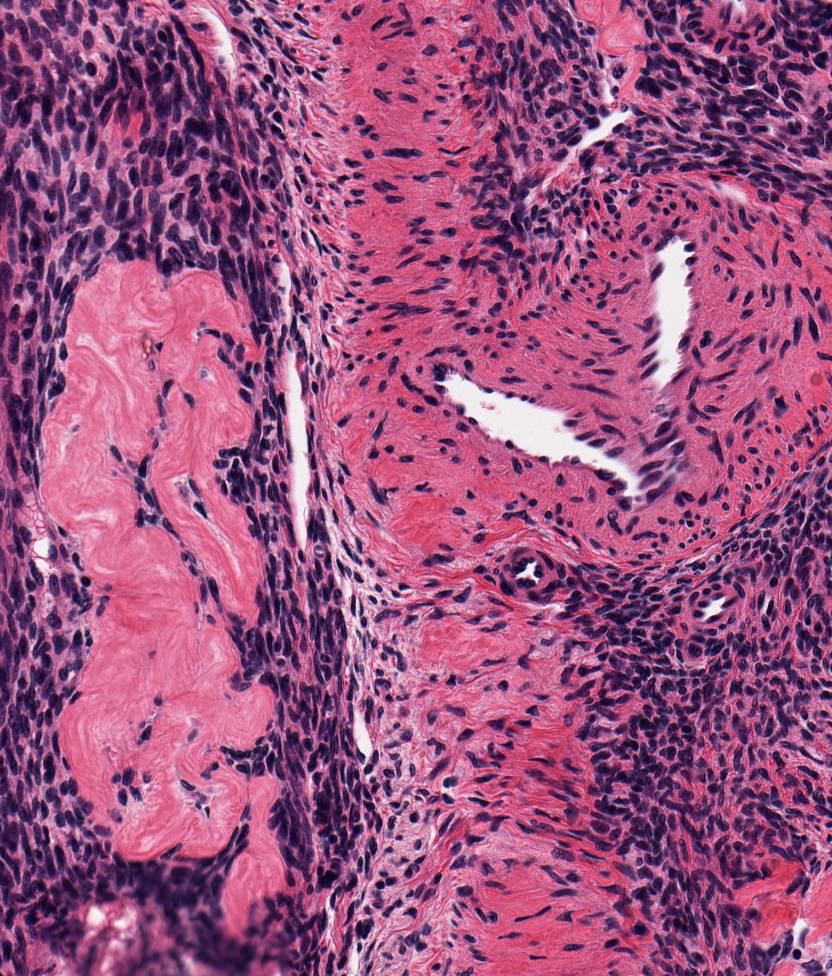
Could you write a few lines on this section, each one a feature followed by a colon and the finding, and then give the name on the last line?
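Hyaline mass: large, irregular and lobulated, wavy, pale pink, nearly acellular, left of field in its middle and lower half
Dense zones: crowded small oval to short spindle cells, dark hyperchromatic nuclei, scant cytoplasm
Central pink zone: spindle cells with elongated nuclei in eosinophilic fibrillar bundles that curve and swirl
Vessel: small and round, tiny lumen, cells arranged concentrically around it, lower centre-right
Name: ovary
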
